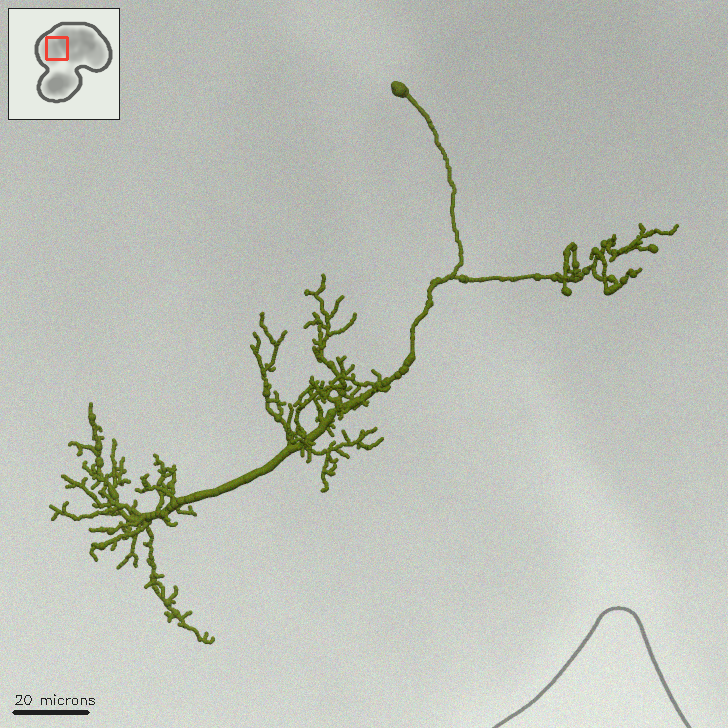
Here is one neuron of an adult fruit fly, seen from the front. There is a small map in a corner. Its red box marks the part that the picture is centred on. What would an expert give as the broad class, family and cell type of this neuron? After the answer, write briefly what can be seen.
Its broad class is visual projection neuron. The family is hemilineage VPNd1. It is of cell type LPLC2. The cell body is at the top of the picture. By the scale bar it is about 170 microns wide in this view. The picture shows dozens of branch ends.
